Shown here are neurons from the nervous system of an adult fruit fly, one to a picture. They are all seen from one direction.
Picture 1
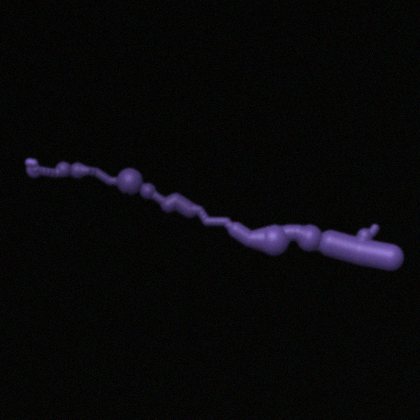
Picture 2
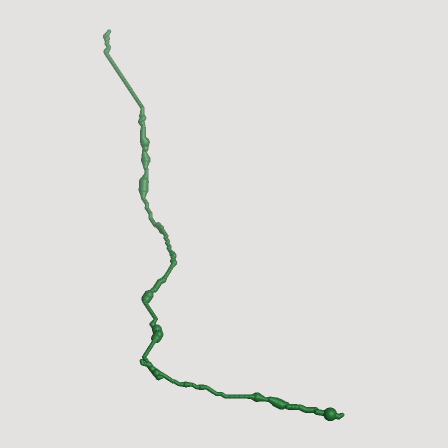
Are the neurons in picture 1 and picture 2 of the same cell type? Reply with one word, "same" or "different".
same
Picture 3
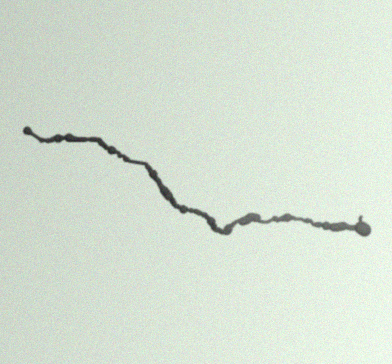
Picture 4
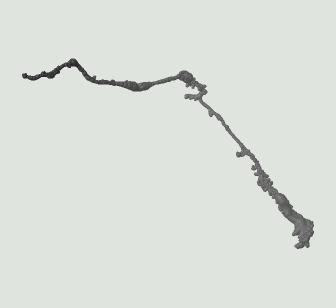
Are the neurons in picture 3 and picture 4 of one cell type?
same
